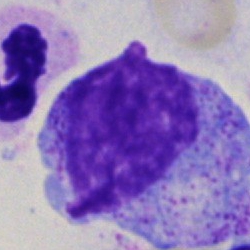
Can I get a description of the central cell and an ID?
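You'll notice the outline is irregular rather than round. The chromatin is dark purple and patchy, with paler spots scattered through it. Pale blue-grey cytoplasm is widest on the right side, and a small rounded knob bulges from the top edge of the nucleus. This one's a promyelocyte.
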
